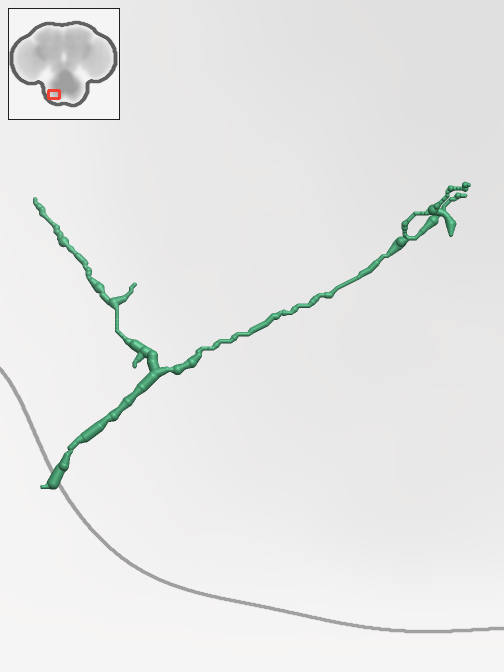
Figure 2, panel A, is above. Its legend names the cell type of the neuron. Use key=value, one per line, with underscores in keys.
cell_type=SNpp39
